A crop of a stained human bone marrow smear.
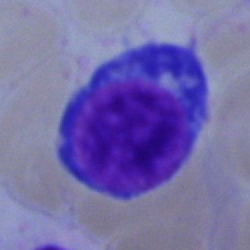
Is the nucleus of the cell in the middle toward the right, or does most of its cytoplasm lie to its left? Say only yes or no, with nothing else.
No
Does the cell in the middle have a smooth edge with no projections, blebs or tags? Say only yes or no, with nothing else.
No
